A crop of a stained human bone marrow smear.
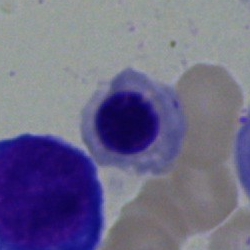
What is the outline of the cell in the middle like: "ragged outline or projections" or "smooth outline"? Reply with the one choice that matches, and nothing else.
Ragged outline or projections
